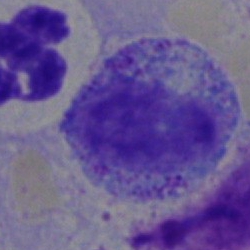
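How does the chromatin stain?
Fairly evenly, with no coarse dark clumps.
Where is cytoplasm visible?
As a pale blue-grey rim on all sides of the nucleus.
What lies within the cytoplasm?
Numerous scattered reddish-purple granules.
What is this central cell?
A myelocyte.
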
